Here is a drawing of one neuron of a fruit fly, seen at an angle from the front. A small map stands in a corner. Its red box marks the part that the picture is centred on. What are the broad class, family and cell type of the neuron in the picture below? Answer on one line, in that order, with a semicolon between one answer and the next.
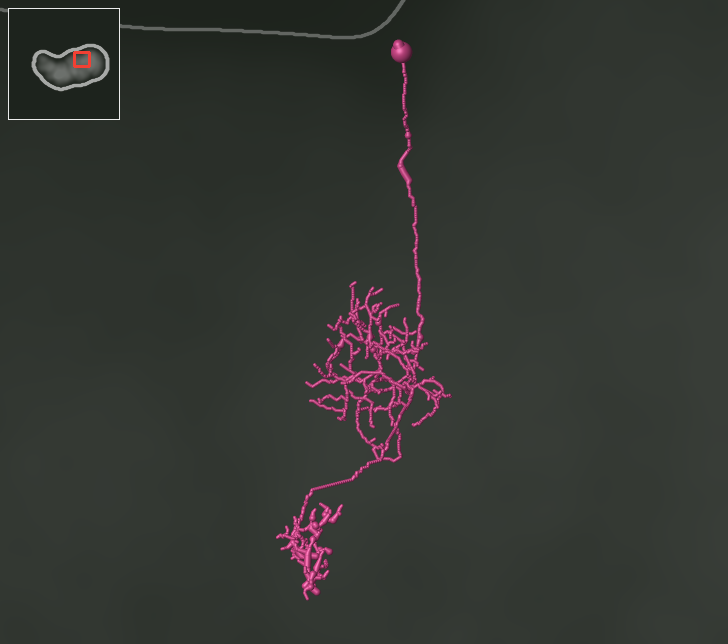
central-brain intrinsic neuron; class CX; FR1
